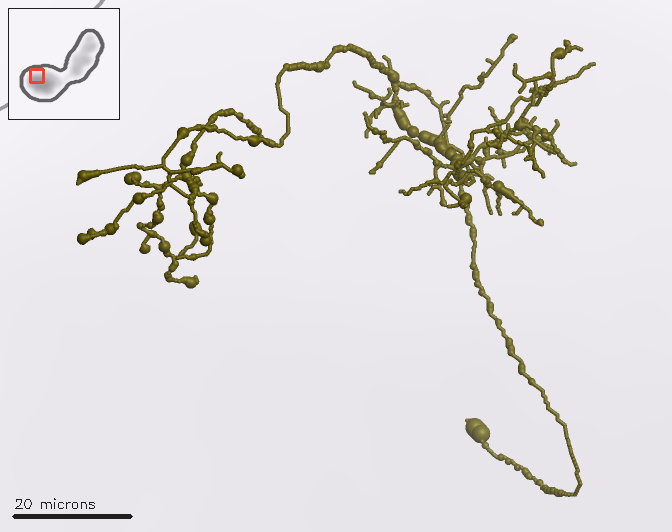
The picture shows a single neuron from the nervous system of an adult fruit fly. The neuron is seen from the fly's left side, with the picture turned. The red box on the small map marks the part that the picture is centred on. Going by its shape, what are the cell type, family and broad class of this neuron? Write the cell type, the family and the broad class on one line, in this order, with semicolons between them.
CB2089; hemilineage VPNl&d1_dorsal; central-brain intrinsic neuron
